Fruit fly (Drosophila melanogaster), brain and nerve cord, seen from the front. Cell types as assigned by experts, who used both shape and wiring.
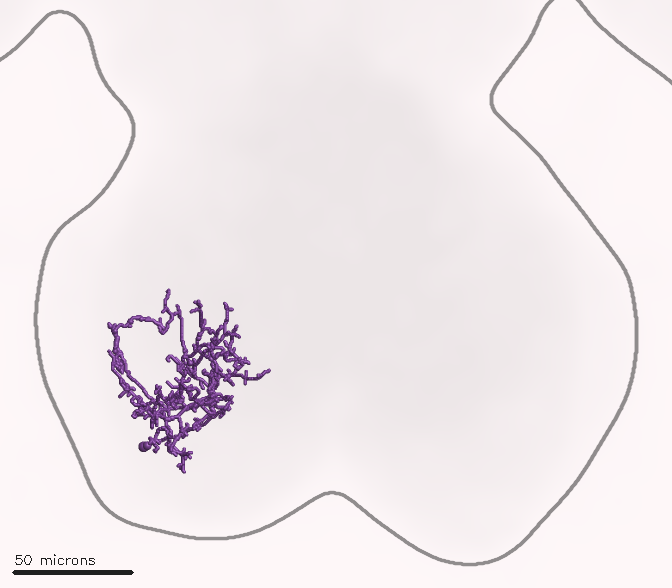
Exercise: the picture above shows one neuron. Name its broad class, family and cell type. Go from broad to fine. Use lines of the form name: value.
broad class: nerve-cord intrinsic neuron
family: hemilineage 20A.22A
cell type: IN20A.22A042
